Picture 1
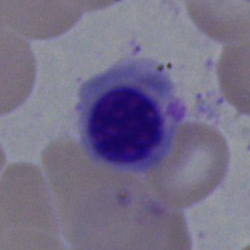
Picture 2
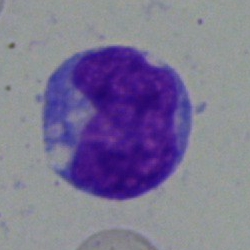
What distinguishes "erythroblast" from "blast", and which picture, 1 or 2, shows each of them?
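So: the erythroblast is in picture 1, and the blast is in picture 2. In the erythroblast, the chromatin stains a deep purple and looks dense.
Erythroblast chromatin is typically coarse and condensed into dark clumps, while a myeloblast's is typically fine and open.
Its cytoplasm, as far as I can see, holds no granules and no vacuoles. A red cell is pressed against its lower right side. Turning to the blast, the nucleus fills most of the cell and lies toward the right.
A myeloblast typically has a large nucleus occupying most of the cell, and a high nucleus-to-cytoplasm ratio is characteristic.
On its left, the cytoplasm holds several clear, unstained spaces. No distinct granules show there either.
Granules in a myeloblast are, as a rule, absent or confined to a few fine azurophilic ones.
It stands alone, not touched by the pale red cell edge at the bottom of the frame.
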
